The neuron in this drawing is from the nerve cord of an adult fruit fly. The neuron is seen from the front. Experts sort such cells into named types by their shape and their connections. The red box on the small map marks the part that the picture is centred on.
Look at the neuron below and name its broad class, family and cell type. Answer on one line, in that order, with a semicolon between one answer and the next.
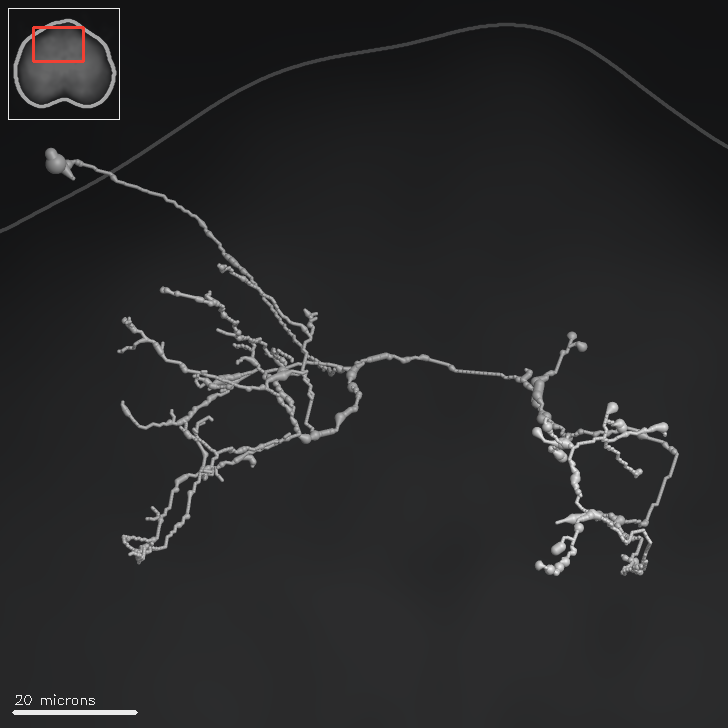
nerve-cord intrinsic neuron; hemilineage 07B; IN07B100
